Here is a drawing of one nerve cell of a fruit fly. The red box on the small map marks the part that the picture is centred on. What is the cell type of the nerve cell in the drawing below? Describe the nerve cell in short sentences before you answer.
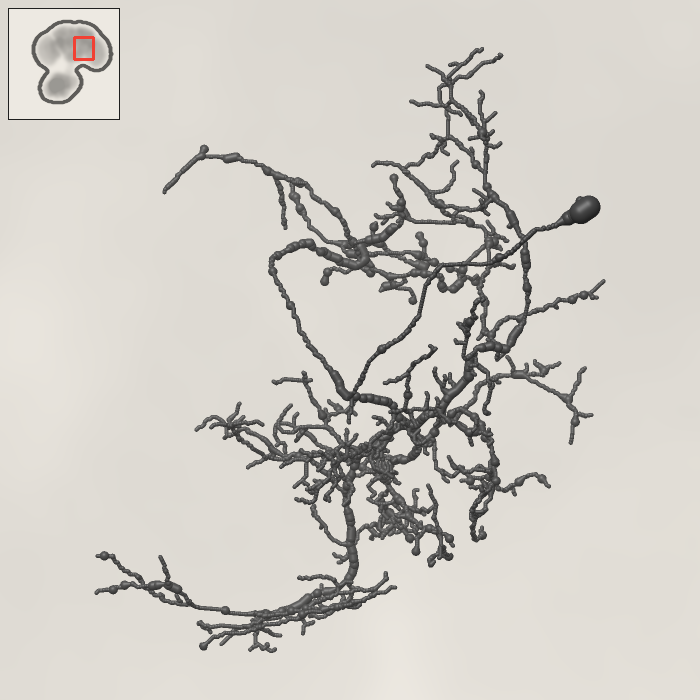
The picture shows more than a hundred branch ends. In this view it is about as wide as it is tall. This is a central-brain intrinsic neuron. It is of cell type CB2940.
